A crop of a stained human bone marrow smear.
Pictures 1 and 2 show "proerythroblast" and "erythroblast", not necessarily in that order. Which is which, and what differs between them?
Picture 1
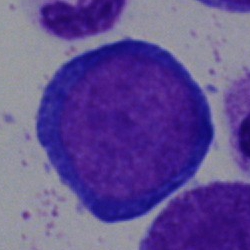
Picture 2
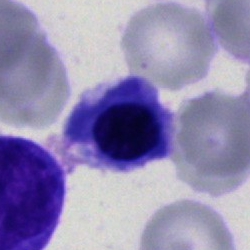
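A proerythroblast is shown in picture 1 and an erythroblast in picture 2. The proerythroblast has a smooth, roughly round outline with a few gently flattened sides, whereas the erythroblast's outline is irregular. In the proerythroblast the chromatin is finely granular and evenly spread, without coarse dark clumps; in the erythroblast it stains very dark and dense.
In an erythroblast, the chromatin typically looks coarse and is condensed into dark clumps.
Both have deep blue cytoplasm, forming a narrow rim around the proerythroblast's nucleus but a wider band on the left side of the erythroblast's.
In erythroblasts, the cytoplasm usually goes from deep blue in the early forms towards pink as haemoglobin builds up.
Neither cell shows granules in its cytoplasm. The proerythroblast's cytoplasm also has no vacuoles, and no nucleoli are visible in the erythroblast's nucleus.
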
